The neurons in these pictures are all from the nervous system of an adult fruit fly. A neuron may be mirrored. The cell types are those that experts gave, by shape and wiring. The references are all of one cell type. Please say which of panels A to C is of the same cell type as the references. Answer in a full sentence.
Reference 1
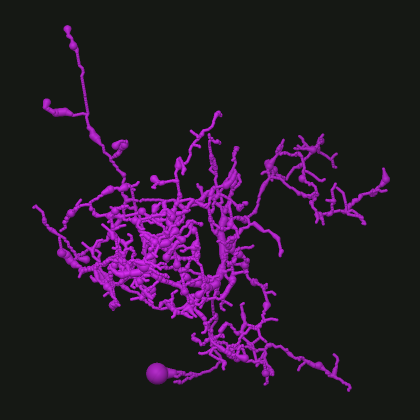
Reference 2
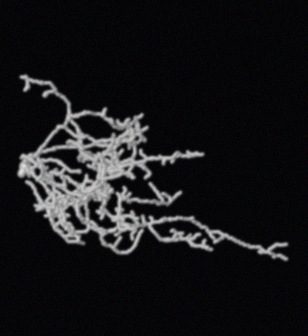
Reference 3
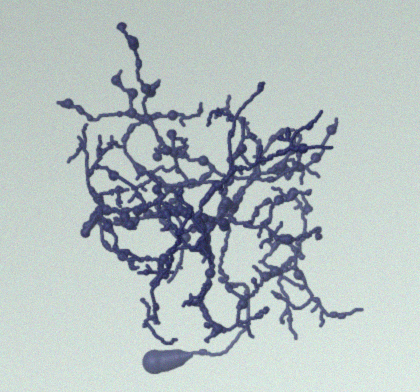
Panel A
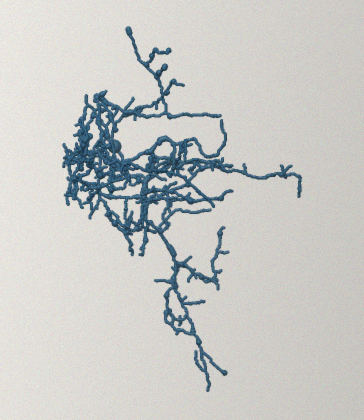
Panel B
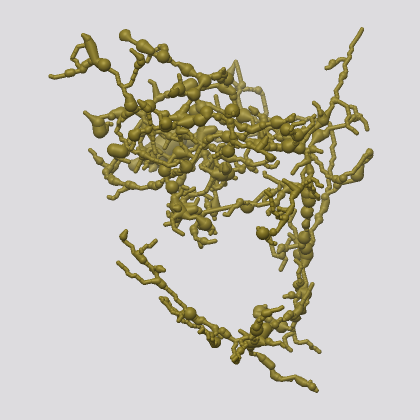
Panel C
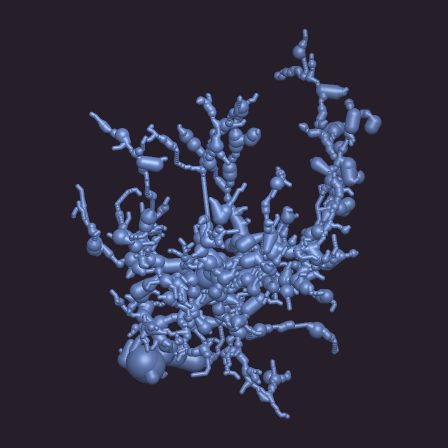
Panel A shows a neuron of the same cell type.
